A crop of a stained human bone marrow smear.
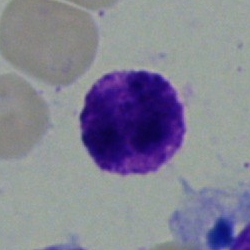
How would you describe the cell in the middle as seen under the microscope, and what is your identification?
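Round outline; edge finely uneven rather than smooth. No distinct rim of cytoplasm visible around the nucleus. Chromatin: dark clumps mixed with paler purple areas. Cell: basophil.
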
